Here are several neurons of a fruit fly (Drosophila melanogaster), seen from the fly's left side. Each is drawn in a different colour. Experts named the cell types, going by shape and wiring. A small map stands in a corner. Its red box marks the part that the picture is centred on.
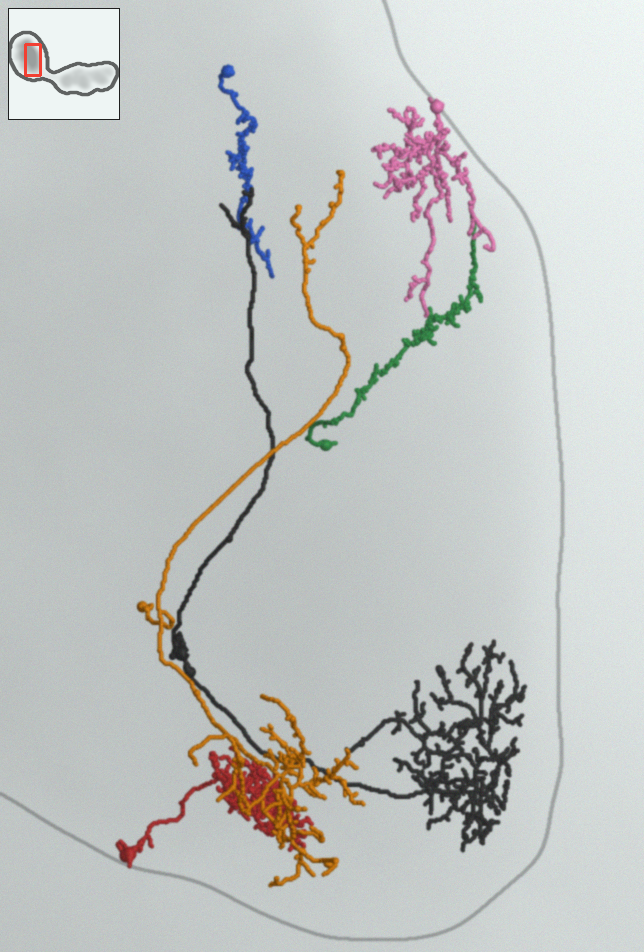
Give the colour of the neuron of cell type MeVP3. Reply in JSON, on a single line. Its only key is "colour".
{"colour": "black"}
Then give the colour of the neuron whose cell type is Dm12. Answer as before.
{"colour": "red"}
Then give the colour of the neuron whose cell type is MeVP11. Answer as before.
{"colour": "orange"}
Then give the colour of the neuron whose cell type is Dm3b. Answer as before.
{"colour": "green"}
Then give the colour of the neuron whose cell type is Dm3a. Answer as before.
{"colour": "blue"}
